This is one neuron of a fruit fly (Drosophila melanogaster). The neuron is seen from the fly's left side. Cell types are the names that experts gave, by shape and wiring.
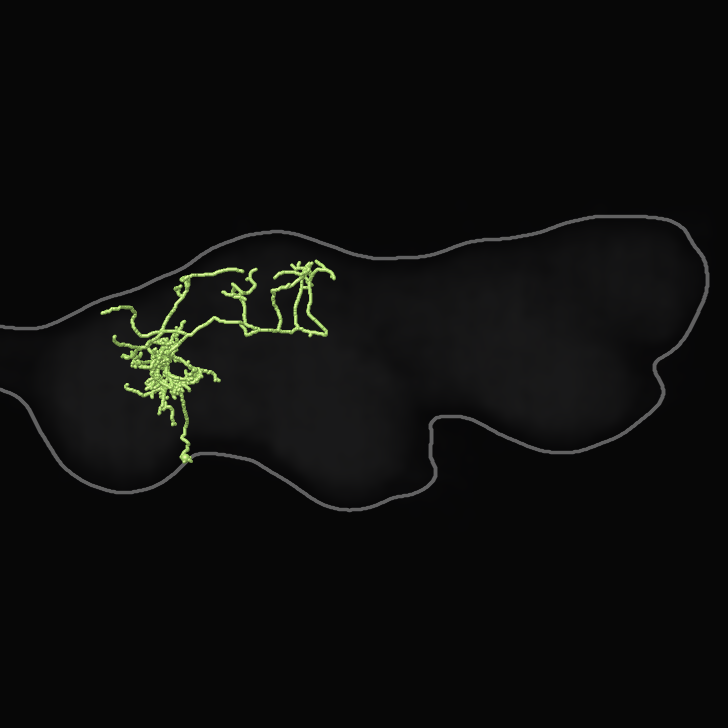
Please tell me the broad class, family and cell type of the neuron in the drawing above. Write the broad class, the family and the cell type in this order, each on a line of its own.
nerve-cord intrinsic neuron
hemilineage 06B
IN06B054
